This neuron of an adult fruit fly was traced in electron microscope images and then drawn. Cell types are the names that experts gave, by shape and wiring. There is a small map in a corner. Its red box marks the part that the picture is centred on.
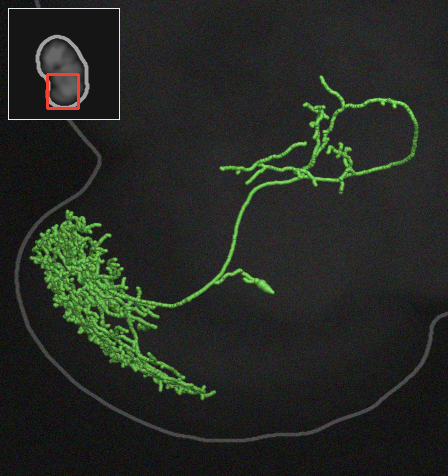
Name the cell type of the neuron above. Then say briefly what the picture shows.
It is of cell type MeVP24. Its broad class is visual projection neuron. Its cell body lies in the middle of the picture. The picture shows dozens of branch ends.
